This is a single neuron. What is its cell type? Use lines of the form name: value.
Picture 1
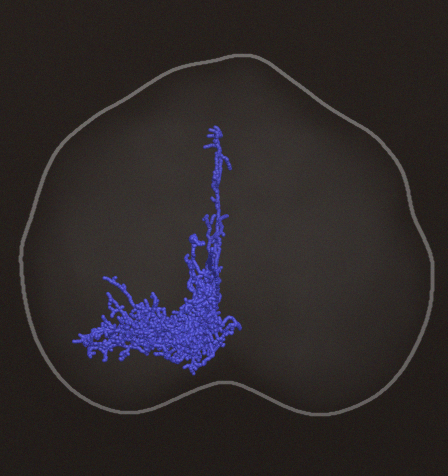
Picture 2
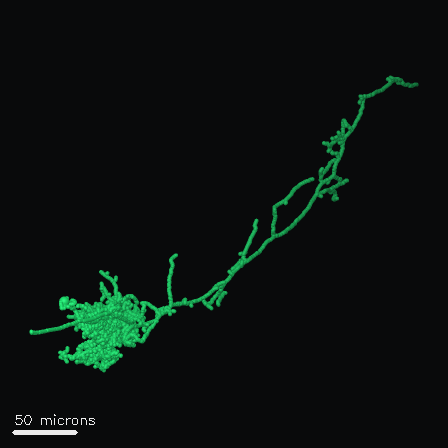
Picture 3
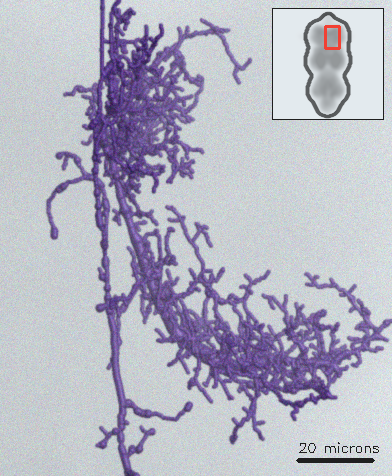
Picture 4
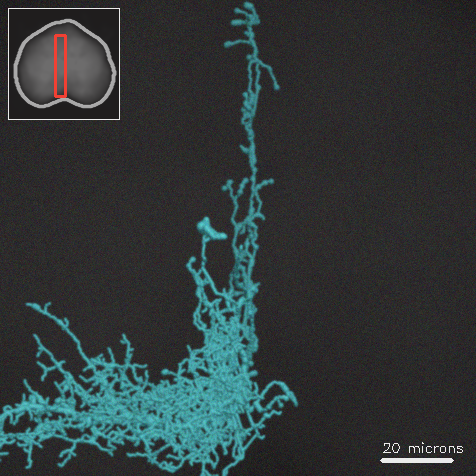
cell type: AN17A018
